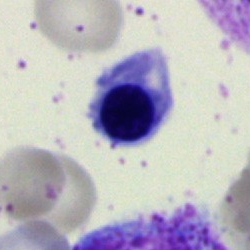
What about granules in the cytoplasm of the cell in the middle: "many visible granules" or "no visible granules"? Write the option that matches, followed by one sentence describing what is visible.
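No visible granules. The cytoplasm shows no granules.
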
